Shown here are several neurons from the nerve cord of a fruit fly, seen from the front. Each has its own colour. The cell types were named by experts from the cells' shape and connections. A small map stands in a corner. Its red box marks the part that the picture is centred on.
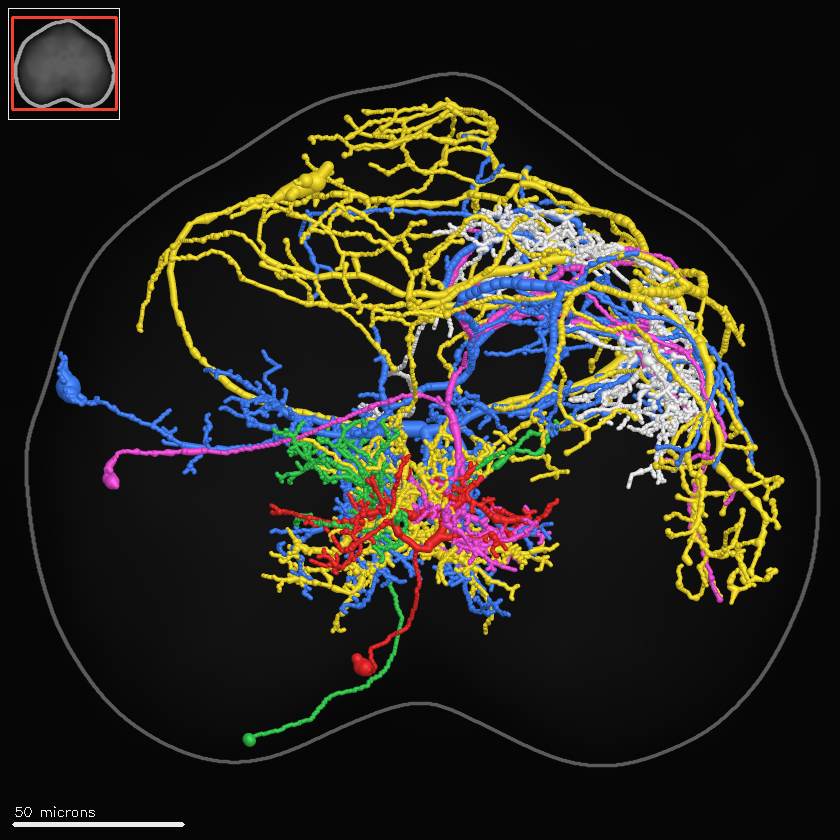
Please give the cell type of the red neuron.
IN00A060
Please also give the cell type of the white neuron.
IN06B047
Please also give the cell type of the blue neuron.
AN18B004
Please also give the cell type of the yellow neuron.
AN19B001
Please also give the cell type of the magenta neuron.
IN18B032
